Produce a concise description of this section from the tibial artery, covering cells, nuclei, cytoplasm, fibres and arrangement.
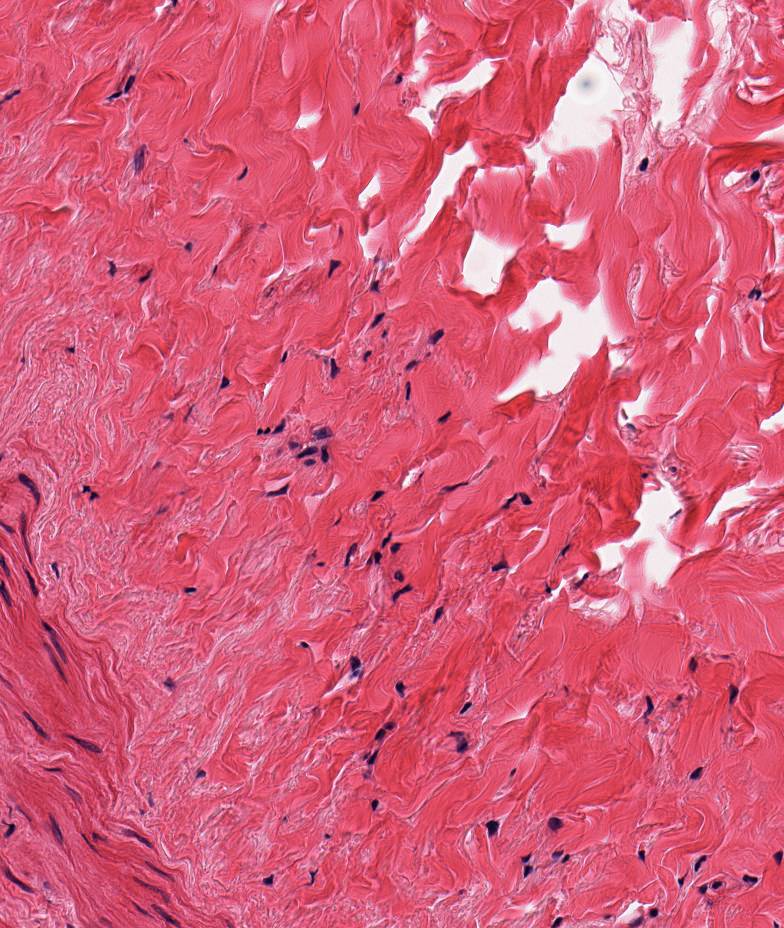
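No epithelium anywhere in view; the field is dense collagenous connective tissue. Collagen bundles thick, wavy, deeply eosinophilic, running in many different directions. Sparse fibroblasts between the bundles; nuclei small, dark, elongated. Lower left corner: compact band of parallel wavy fibres carrying elongated dark nuclei.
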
